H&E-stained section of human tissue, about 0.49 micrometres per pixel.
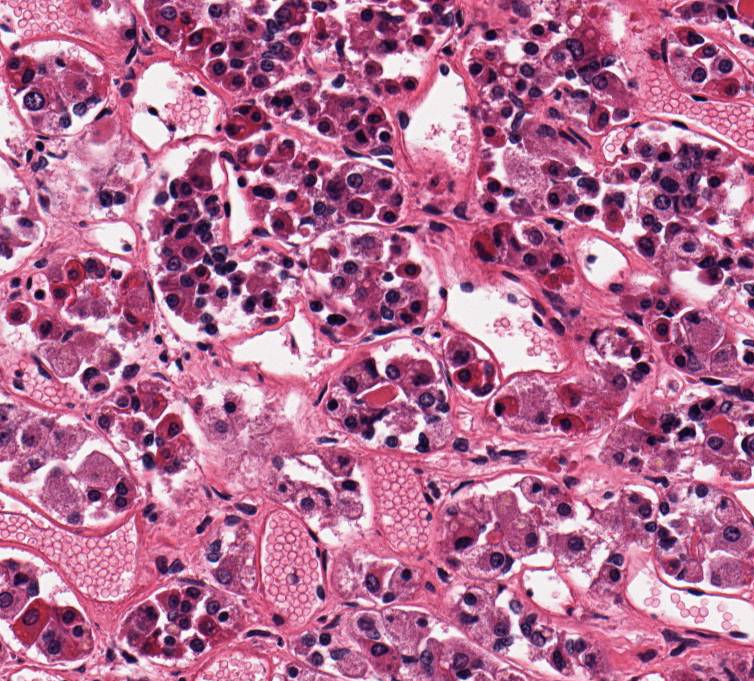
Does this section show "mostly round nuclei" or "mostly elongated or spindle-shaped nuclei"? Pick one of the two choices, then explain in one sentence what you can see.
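Mostly round nuclei. The nuclei of the nest cells are mostly round and fairly uniform in size.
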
